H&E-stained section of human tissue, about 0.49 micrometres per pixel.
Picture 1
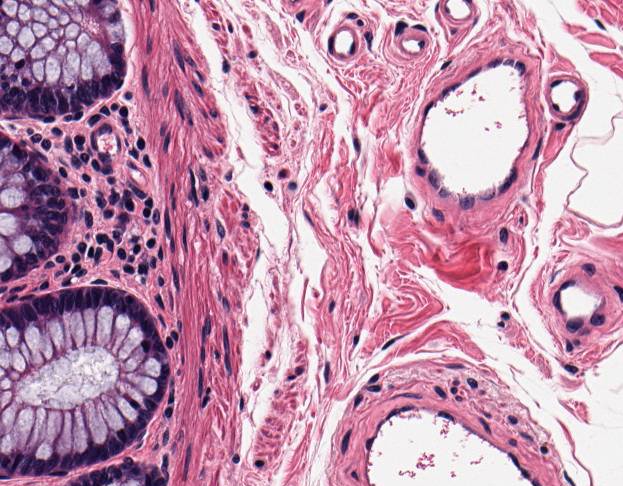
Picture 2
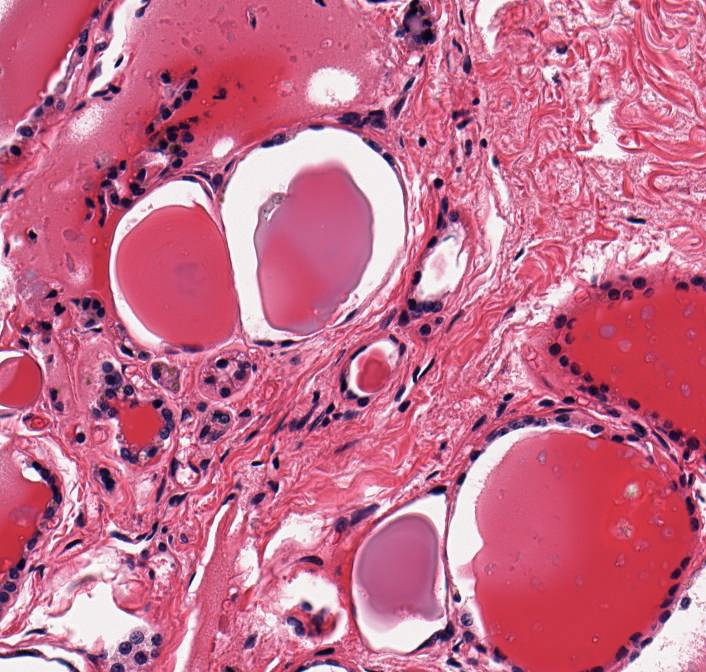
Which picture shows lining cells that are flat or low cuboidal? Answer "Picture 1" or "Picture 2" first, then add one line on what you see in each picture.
Picture 2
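What picture 1 shows: The glands are lined by columnar epithelium crowded with goblet cells.
What picture 2 shows: Each follicle is lined by a single layer of flattened to low cuboidal epithelial cells.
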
